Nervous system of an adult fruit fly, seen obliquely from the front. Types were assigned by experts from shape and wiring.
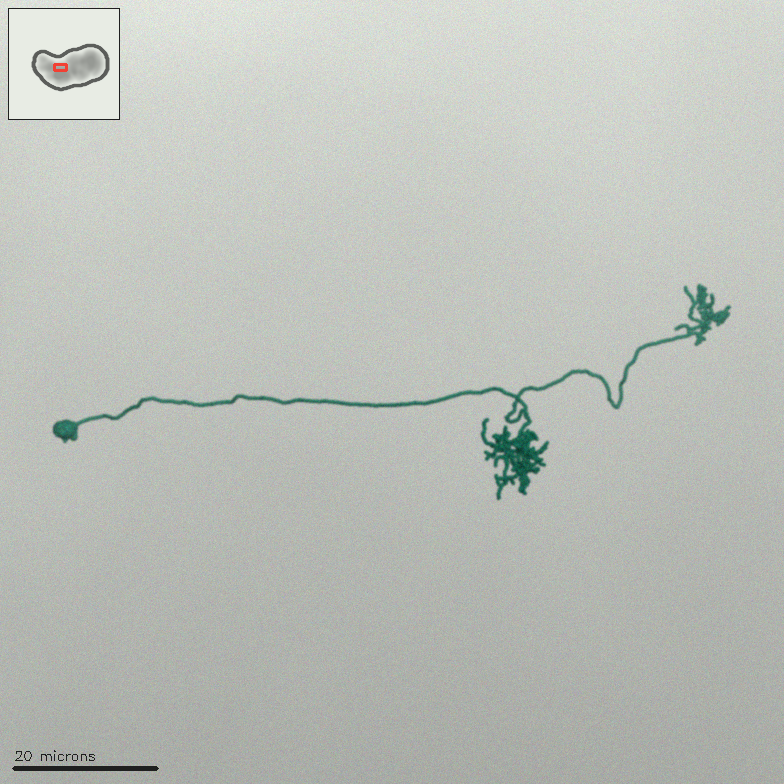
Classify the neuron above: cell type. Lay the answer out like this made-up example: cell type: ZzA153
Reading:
cell type: T3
